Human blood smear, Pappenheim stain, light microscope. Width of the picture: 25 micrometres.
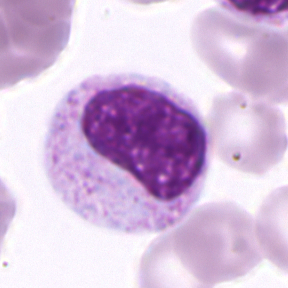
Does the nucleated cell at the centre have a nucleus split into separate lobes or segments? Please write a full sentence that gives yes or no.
No, in this cell the nucleus is one undivided round, oval or kidney-shaped compact mass.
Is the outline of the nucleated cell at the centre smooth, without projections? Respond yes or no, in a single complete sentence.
Yes, no projections, blebs or ragged parts break the cell's outline.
